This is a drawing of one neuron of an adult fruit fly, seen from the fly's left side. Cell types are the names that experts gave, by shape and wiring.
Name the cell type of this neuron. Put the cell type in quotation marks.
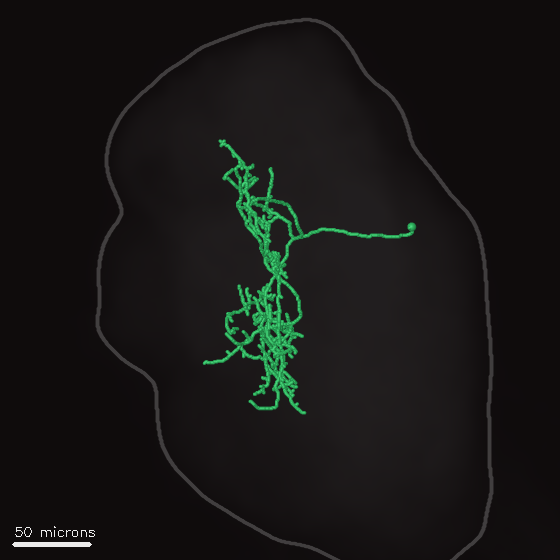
"AVLP736m"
